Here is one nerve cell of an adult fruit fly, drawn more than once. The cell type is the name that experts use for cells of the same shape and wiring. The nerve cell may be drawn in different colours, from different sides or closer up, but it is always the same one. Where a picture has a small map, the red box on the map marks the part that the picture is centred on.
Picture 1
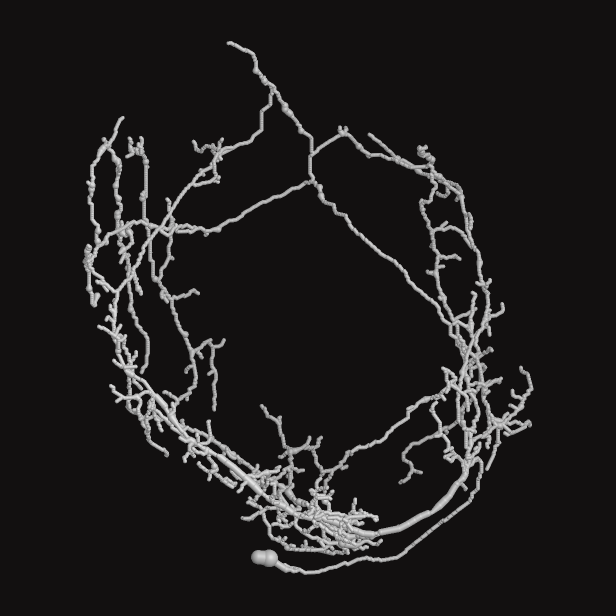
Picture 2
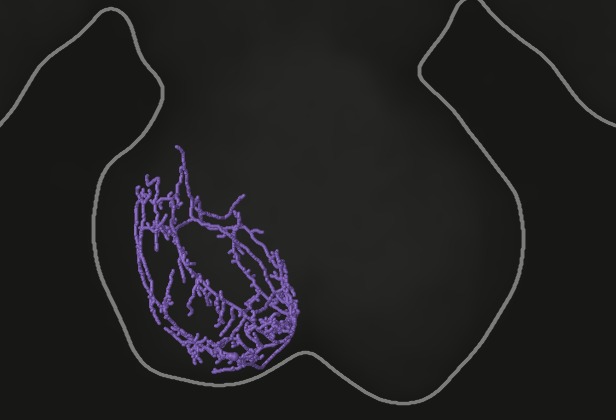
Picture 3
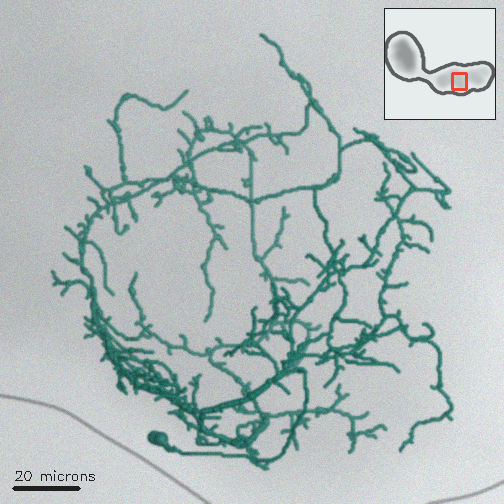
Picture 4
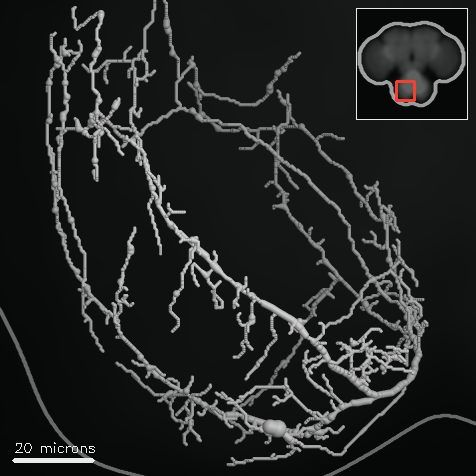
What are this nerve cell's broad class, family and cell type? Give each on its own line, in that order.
nerve-cord intrinsic neuron
hemilineage 04B
IN04B036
